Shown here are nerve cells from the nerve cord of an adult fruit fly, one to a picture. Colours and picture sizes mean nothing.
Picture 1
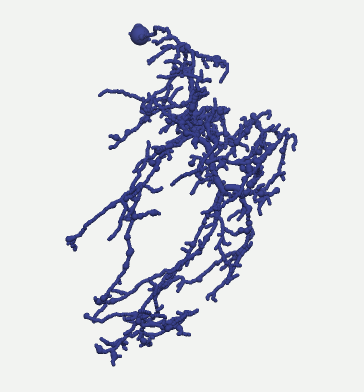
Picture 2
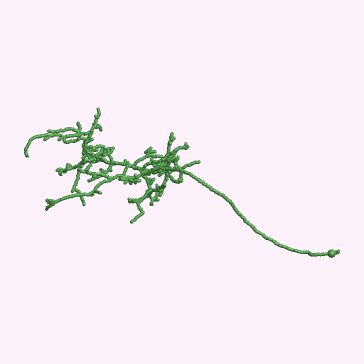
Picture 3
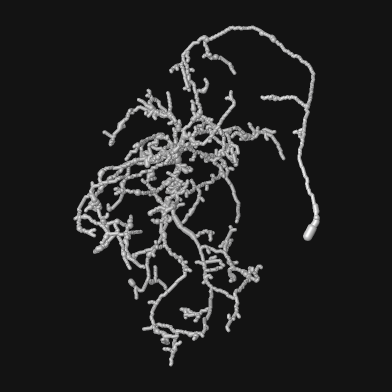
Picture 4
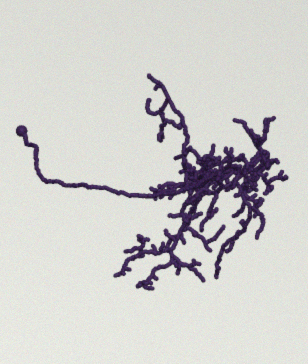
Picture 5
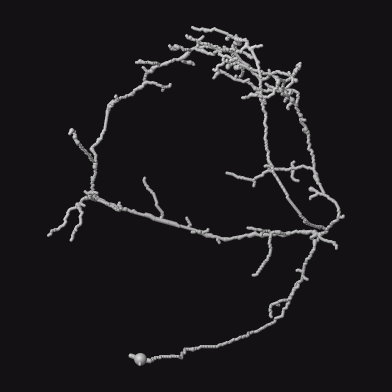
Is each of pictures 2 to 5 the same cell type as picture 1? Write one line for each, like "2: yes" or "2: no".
2: yes
3: yes
4: yes
5: no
